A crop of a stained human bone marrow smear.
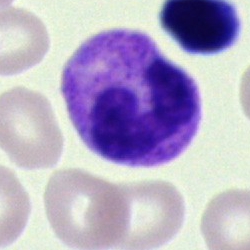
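Band neutrophil: the nucleus is curved into a C shape around a deep indentation and lies mainly in the lower right part of the cell. Pinkish-lilac in colour, the cytoplasm contains fine purplish granules.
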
